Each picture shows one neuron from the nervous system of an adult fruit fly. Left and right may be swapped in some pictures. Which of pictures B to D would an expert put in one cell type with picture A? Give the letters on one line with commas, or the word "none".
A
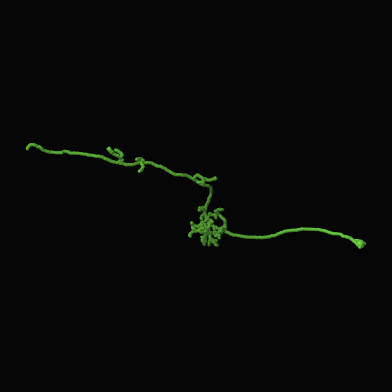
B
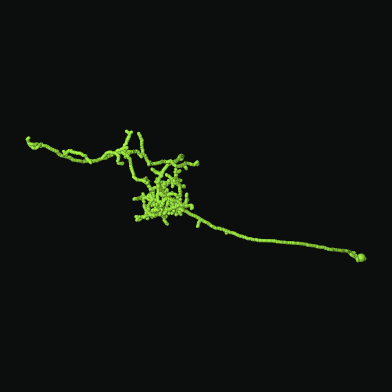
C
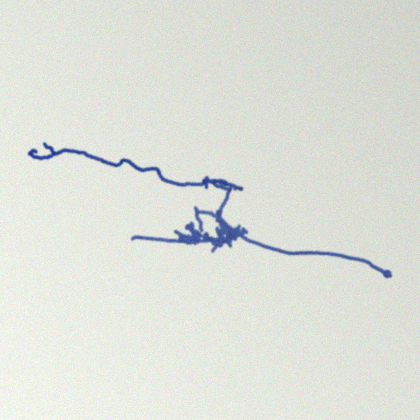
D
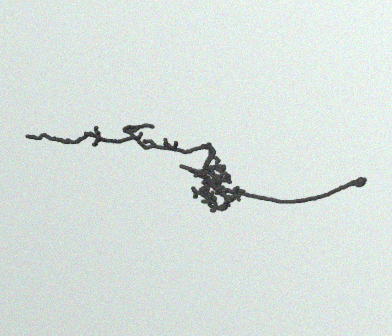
B, D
